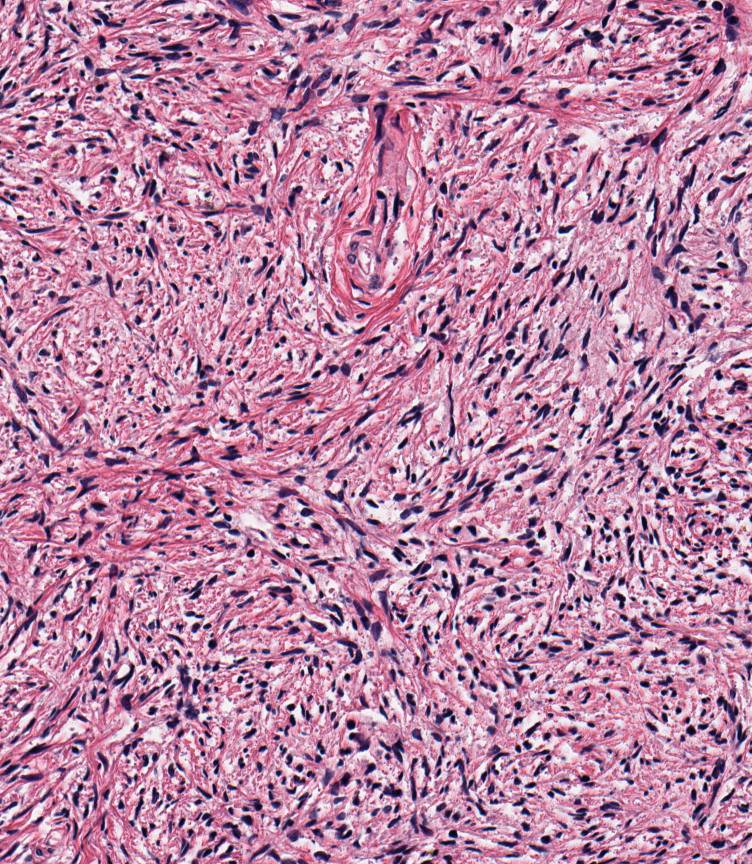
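Ovary: spindle cells in short interlacing bundles swirling into vague whorls fill the field. Nuclei are elongated, dark-staining and tapered, many slightly wavy or curved. Cytoplasm is scant; indistinct borders merge with surrounding fibres. Density is fairly even, without sharply separated dense and sparse zones.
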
